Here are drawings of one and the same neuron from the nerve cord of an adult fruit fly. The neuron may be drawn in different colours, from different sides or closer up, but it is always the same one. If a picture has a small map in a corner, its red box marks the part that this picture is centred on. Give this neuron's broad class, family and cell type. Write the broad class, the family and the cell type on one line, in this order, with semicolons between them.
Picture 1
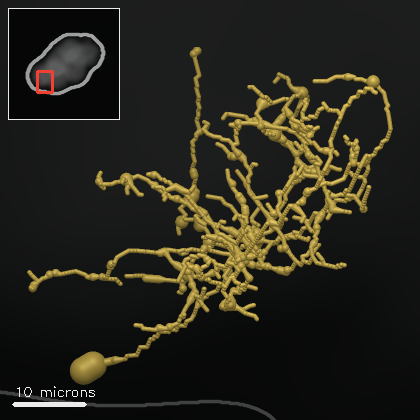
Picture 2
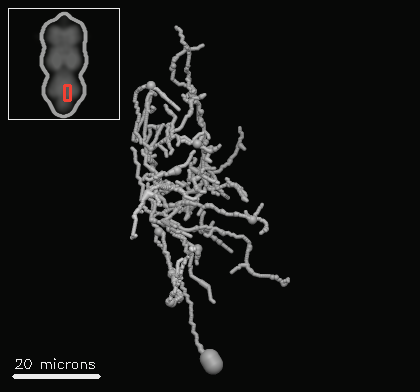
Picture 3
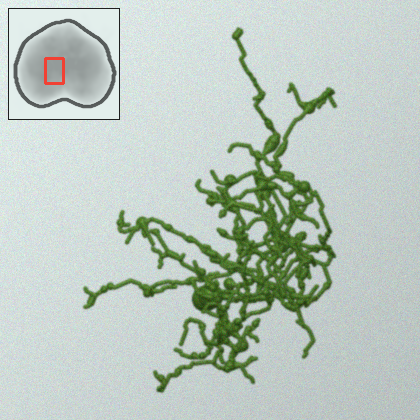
nerve-cord intrinsic neuron; hemilineage 01B; IN01B065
